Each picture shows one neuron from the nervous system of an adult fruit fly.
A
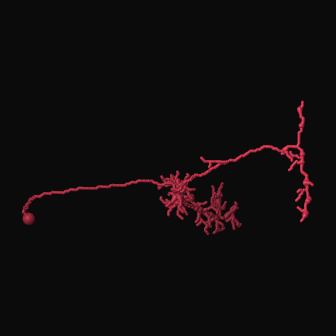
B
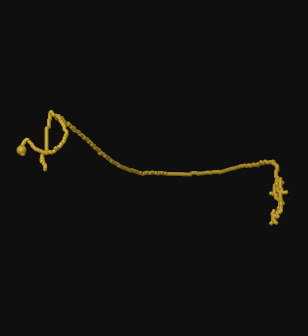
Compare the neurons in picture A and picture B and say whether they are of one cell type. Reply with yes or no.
no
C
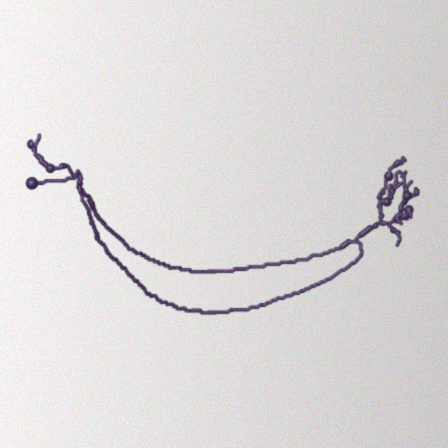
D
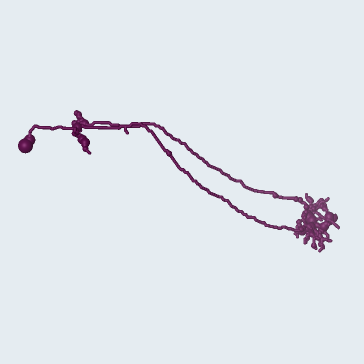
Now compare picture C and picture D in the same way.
no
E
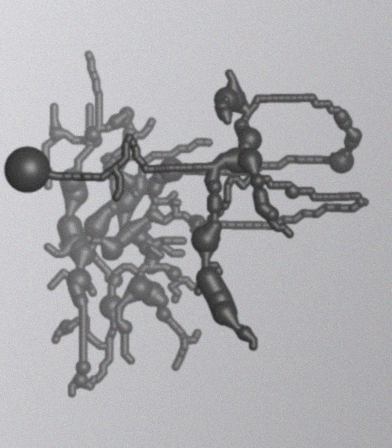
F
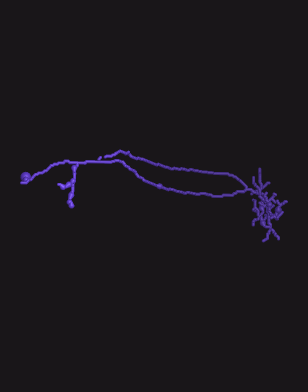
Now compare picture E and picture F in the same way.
yes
